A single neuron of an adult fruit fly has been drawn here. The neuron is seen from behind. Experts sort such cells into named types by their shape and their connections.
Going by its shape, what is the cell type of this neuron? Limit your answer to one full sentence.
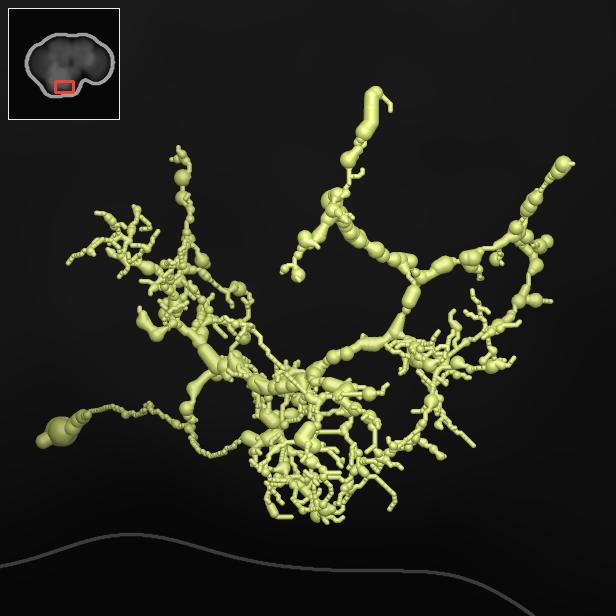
This neuron belongs to the cell type IN13B038.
